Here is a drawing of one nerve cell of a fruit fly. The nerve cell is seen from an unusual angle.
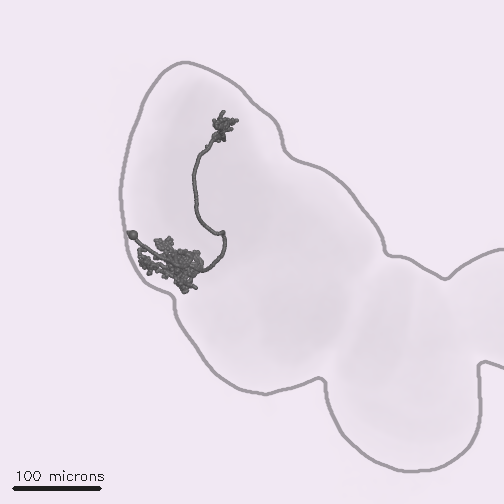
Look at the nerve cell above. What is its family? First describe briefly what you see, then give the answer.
Its cell body lies on the left of the picture. From top to bottom in the picture it spans about 200 microns. Its broad class is central-brain intrinsic neuron. The family is hemilineage ALl1_ventral.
